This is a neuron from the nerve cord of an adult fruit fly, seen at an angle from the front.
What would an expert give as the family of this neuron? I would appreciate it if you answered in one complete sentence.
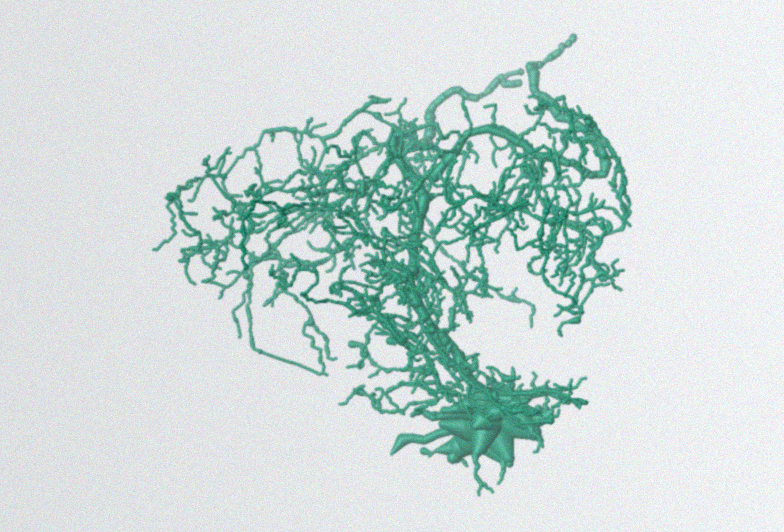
The neuron is listed under family hemilineage 00B.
